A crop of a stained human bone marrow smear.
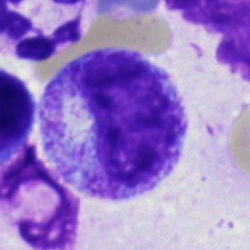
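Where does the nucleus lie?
Off-centre, toward the right side of the cell.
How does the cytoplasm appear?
Pale lilac, with a paler, less granular zone beside the nucleus.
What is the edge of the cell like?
Round and smooth.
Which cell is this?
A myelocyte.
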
